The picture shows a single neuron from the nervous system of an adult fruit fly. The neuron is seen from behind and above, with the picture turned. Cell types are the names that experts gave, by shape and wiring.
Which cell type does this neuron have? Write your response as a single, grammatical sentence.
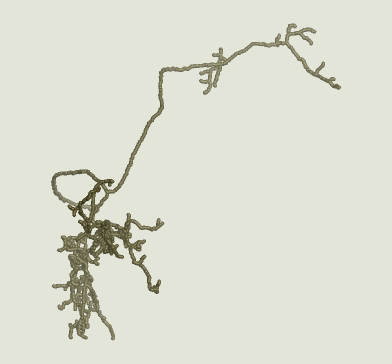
Belonging to the cell type LAL031 is this neuron.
